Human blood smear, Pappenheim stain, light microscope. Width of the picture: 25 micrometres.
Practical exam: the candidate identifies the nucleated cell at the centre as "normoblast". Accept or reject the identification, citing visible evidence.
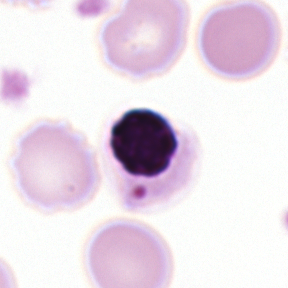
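Yes, normoblast fits this cell. The cytoplasm decides it: pale pink, close to the colour of the nearby red cells.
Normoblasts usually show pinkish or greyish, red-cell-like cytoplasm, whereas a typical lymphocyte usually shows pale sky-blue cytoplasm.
That speaks for normoblast and against typical lymphocyte. The chromatin is dense and very dark purple, almost black.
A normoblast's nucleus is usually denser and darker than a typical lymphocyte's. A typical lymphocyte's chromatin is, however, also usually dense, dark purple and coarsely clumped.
Dense dark chromatin could thus fit both, though its near-black depth favours normoblast. No nucleoli can be seen.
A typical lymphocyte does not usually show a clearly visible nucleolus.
This feature therefore does not tell against typical lymphocyte. Apart from one dot, the cytoplasm shows no granules.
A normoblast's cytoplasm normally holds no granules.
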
